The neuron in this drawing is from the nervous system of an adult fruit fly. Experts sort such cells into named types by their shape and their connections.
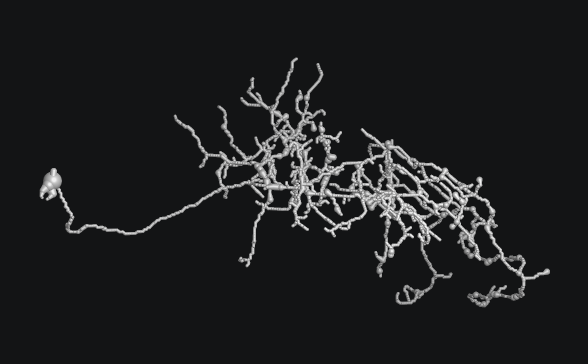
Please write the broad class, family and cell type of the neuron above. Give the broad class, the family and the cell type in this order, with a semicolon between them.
central-brain intrinsic neuron; hemilineage VLPp&l1_anterior; CB2396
